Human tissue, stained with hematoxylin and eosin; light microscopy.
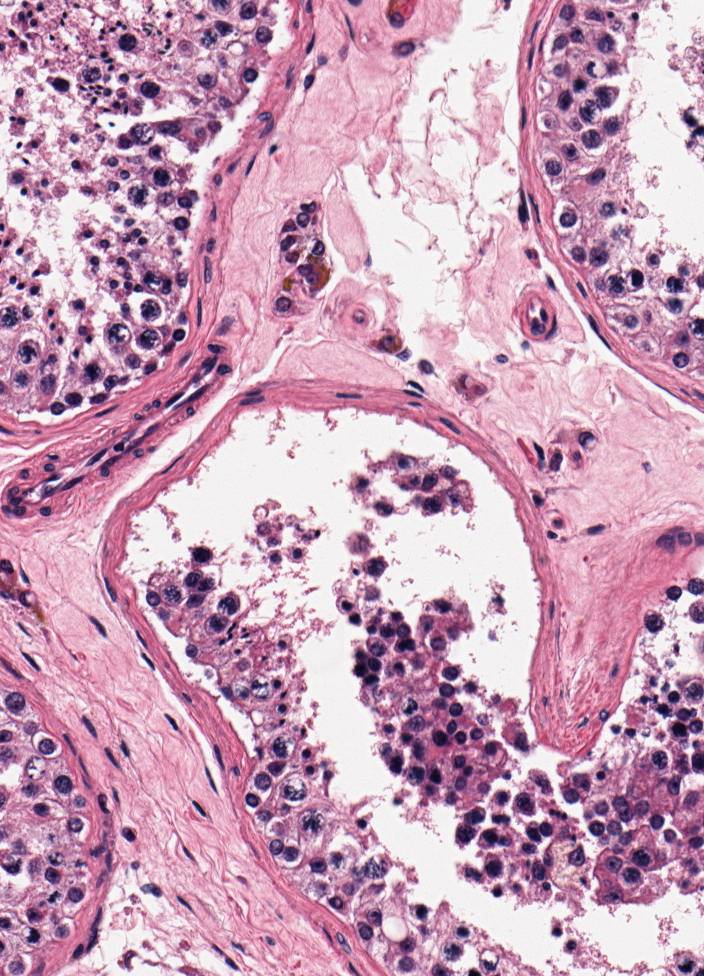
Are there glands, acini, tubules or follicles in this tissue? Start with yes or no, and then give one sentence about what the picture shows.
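Yes. The field is made up of several rounded tubules cut across, with one large tubule in the centre and parts of others at the edges.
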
